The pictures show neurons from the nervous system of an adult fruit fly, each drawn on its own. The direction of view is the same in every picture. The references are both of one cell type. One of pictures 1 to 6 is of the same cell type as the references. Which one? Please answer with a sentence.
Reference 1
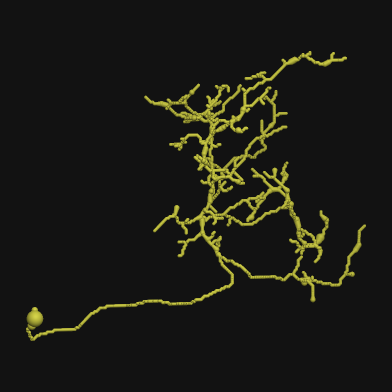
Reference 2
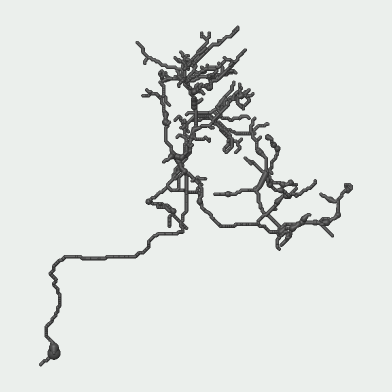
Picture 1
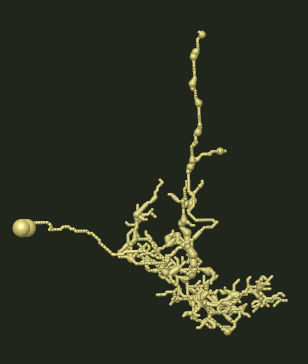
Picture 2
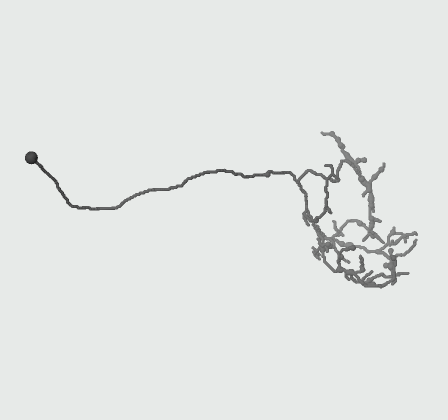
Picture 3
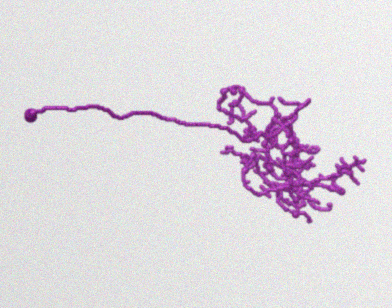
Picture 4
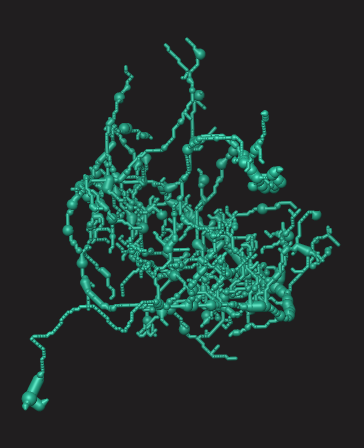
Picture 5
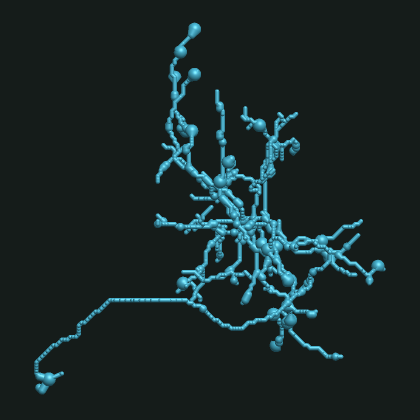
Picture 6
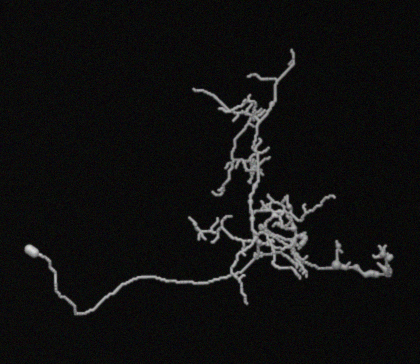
Picture 6 shows a neuron of the same cell type.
